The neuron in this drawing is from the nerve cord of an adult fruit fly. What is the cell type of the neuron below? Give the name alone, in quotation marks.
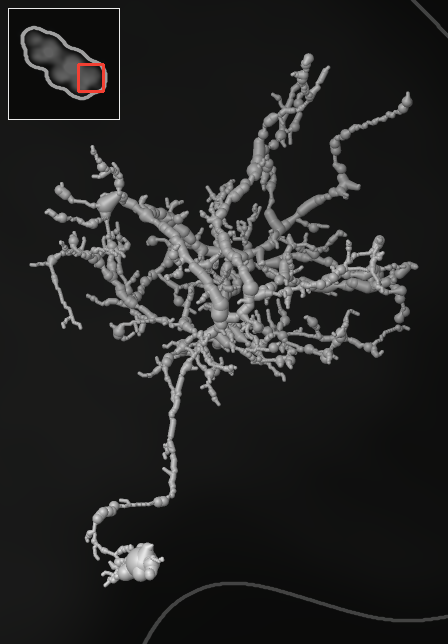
"IN13B010"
